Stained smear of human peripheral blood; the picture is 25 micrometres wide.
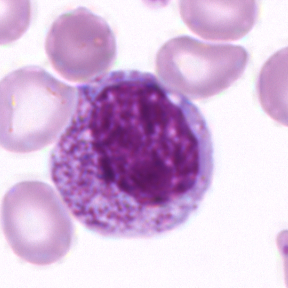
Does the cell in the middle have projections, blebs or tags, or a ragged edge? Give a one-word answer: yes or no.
No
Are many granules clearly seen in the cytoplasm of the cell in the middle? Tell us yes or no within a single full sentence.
Yes, the cytoplasm of the cell is rich in visible granules.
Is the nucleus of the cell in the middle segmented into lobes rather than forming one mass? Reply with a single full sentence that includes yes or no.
No, one compact round, oval or kidney-shaped mass makes up the nucleus of this cell.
